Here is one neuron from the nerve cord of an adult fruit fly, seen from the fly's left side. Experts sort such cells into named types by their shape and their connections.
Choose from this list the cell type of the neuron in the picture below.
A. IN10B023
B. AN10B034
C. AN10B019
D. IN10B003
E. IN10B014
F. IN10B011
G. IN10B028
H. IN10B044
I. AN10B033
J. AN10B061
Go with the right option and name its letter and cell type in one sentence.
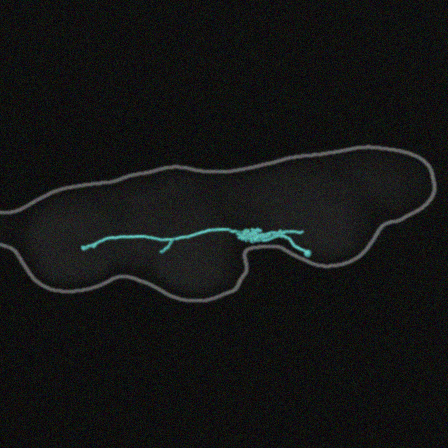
The neuron is sorted into cell type IN10B028, option G.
